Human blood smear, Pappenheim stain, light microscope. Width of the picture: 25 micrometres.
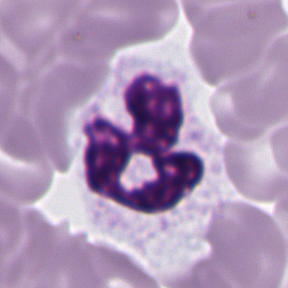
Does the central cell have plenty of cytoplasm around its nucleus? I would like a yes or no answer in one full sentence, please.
Yes, its cytoplasm is plentiful around the nucleus.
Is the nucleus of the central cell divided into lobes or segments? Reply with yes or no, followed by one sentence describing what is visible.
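Yes. The nucleus is made of three broad portions joined by thick bands of chromatin.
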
